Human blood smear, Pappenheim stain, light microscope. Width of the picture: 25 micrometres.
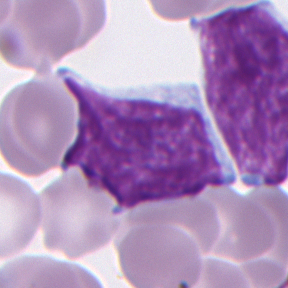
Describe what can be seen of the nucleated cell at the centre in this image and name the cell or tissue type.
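Straight edges meeting at pointed corners give this cell an angular outline. The nucleus fills most of the cell. Cytoplasm shows mainly as a narrow band along the upper edge, and no granules are visible in it. The cell is a typical lymphocyte.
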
